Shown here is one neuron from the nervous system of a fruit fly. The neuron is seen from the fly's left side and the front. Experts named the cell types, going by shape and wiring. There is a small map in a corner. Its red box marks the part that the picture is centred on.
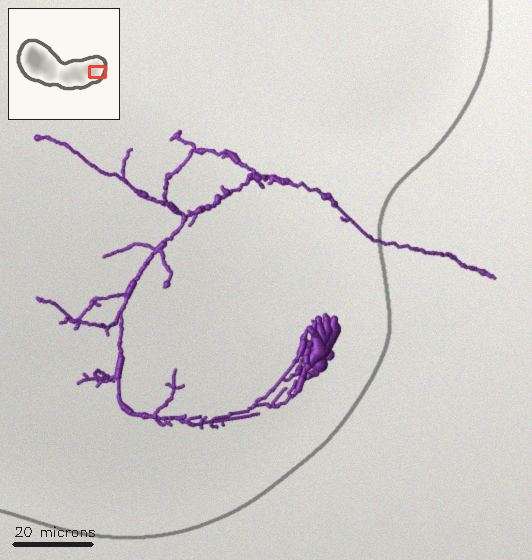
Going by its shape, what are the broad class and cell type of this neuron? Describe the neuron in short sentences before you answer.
By the scale bar it is about 120 microns wide in this view. Dozens of branch ends can be seen. Its broad class is motor neuron of the nerve cord. Its cell type is Acc. tr flexor MN.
